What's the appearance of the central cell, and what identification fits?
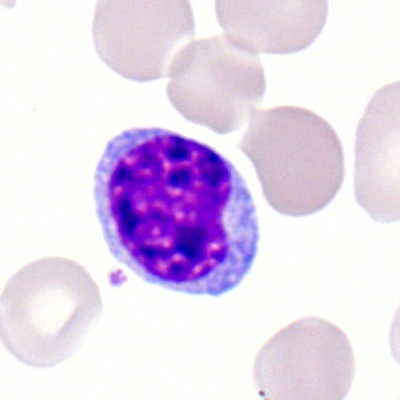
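Taking the outline first, it is smooth and oval, with no surface projections. The nucleus fills most of the cell and has a shallow notch on its right side. The cytoplasm shows no large coloured granules. It is a lymphocyte.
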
